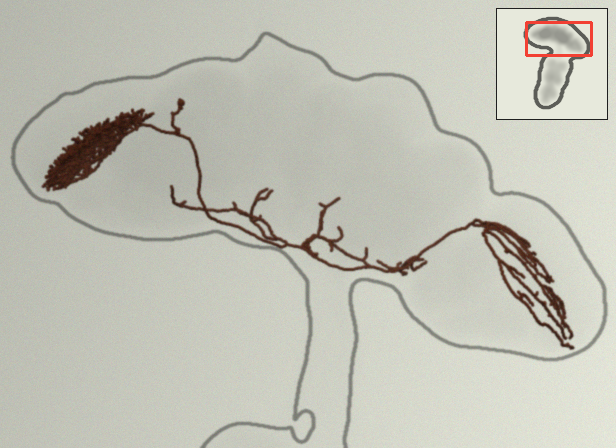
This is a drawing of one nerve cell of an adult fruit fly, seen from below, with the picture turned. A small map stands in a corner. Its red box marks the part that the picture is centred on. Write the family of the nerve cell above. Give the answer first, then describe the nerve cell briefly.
The family is MeVPMe. It is a visual projection neuron. It is in the brain and does not reach the nerve cord. Dozens of branch ends can be seen.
